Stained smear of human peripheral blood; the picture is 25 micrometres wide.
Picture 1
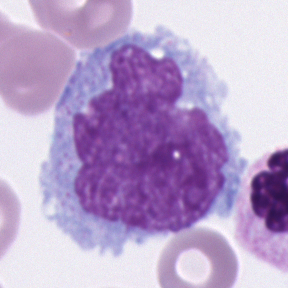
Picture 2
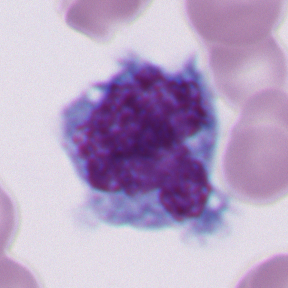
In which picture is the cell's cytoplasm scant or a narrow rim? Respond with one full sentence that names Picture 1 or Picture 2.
There is only a narrow rim of cytoplasm in the cell in picture 2.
